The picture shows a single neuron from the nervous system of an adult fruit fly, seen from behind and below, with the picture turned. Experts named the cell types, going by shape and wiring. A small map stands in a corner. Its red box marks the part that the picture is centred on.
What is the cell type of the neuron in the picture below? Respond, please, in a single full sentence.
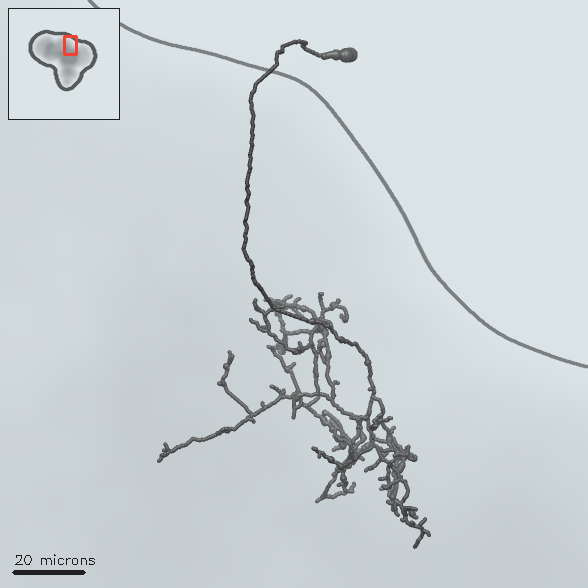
It is the cell type CB3745 to which this neuron belongs.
